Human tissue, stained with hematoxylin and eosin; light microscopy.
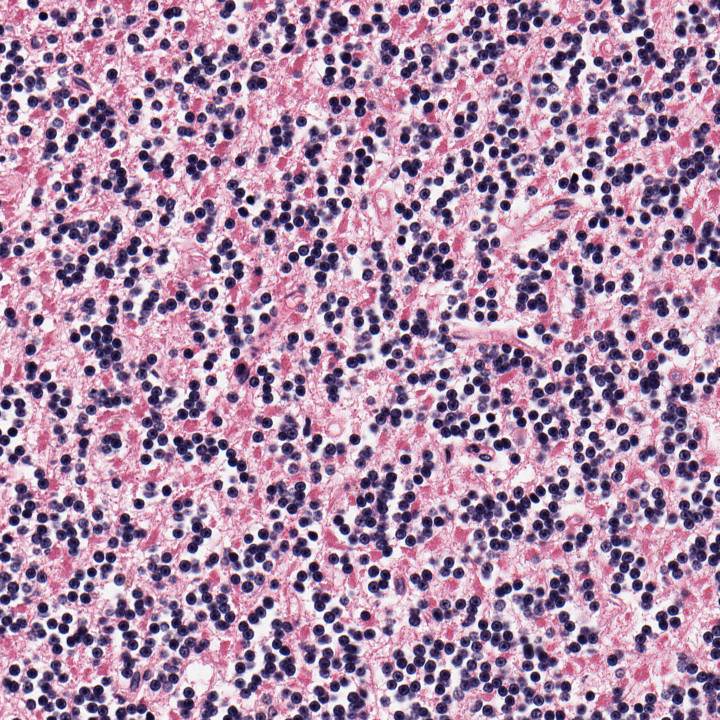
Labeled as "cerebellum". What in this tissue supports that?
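The cells lie in a pink, finely fibrillary background with scattered denser pink patches. In keeping with cerebellum: the predominant nuclei are small, round, uniform and densely dark-staining, most with little or no visible cytoplasm.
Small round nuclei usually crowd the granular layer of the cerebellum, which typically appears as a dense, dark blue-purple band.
Against it: these nuclei spread fairly evenly across the whole field, with no layering or organised units.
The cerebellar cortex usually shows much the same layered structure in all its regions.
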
